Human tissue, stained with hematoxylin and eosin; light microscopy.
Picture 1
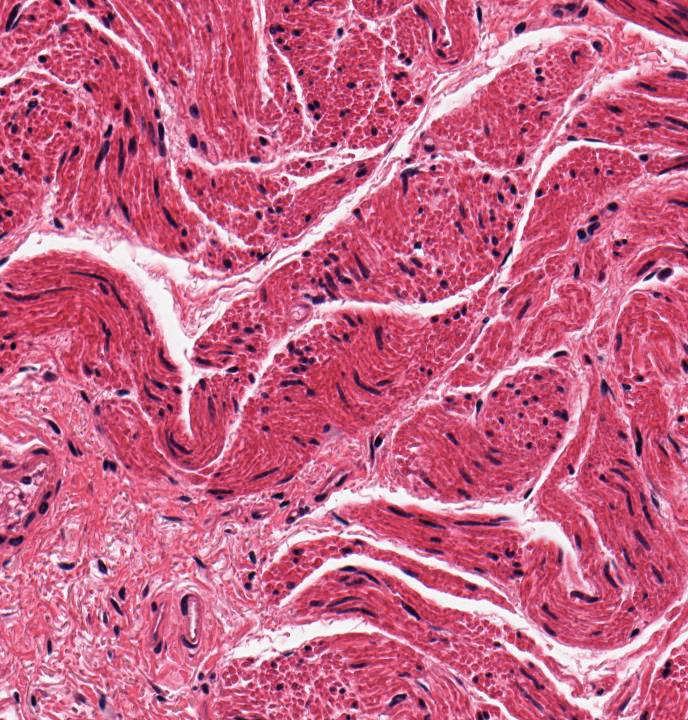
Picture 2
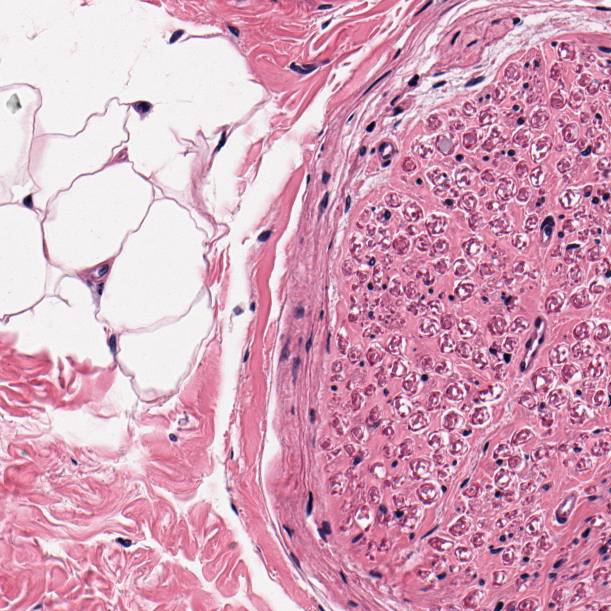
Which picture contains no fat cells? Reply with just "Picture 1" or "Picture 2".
Picture 1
